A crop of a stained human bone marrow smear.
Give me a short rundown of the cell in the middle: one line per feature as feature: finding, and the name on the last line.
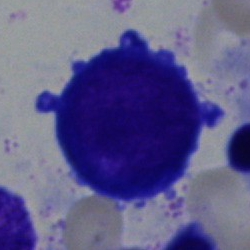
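Outline: round
Surface: several small rounded blebs, mostly along the top and sides
Bleb staining: same deep blue as the body of the cell
Overall staining: dense deep blue-purple over almost the whole cell
Cytoplasm: no broad pale rim
Name: proerythroblast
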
